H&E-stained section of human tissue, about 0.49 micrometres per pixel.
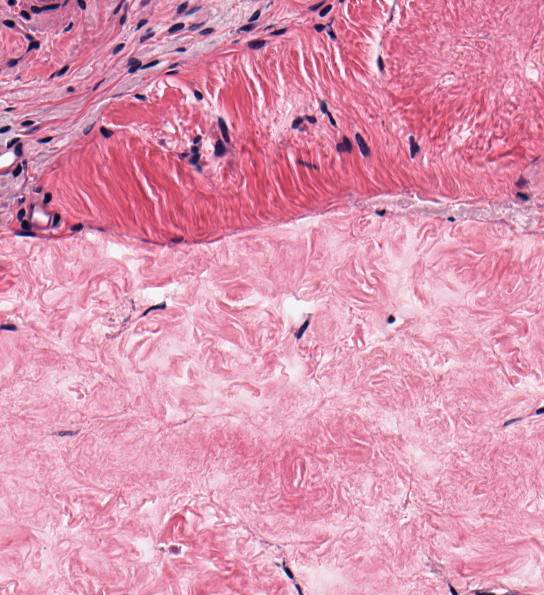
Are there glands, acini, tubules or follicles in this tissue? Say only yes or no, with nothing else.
No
